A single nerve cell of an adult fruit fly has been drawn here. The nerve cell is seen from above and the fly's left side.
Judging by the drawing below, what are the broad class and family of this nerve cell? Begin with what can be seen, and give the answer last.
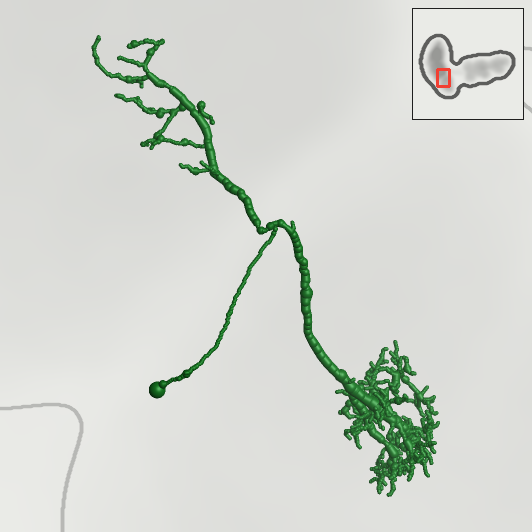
It lies in the brain. The picture shows dozens of branch ends. Its broad class is visual projection neuron. Its family is LC.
